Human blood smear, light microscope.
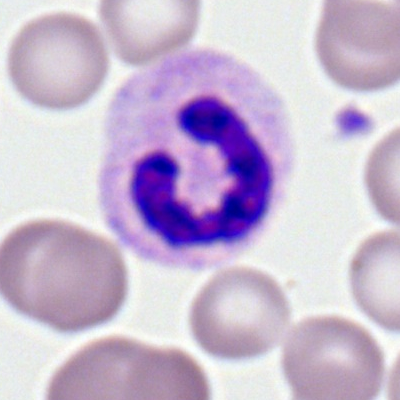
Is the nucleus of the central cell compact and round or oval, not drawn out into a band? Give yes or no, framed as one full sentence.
No, the nucleus takes the form of a curved band with no separate lobes.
